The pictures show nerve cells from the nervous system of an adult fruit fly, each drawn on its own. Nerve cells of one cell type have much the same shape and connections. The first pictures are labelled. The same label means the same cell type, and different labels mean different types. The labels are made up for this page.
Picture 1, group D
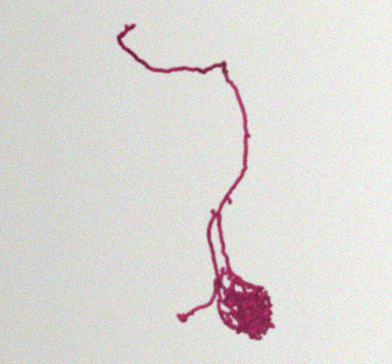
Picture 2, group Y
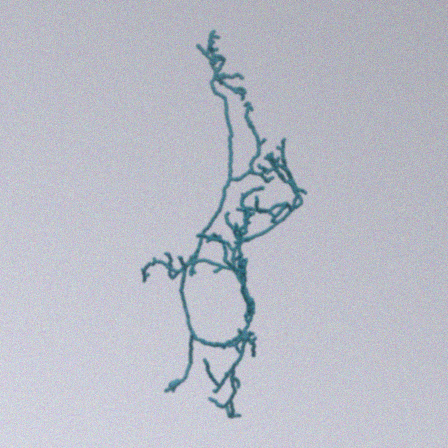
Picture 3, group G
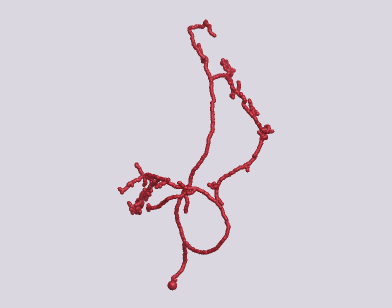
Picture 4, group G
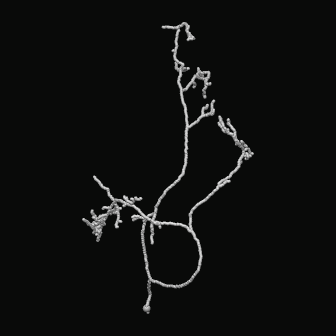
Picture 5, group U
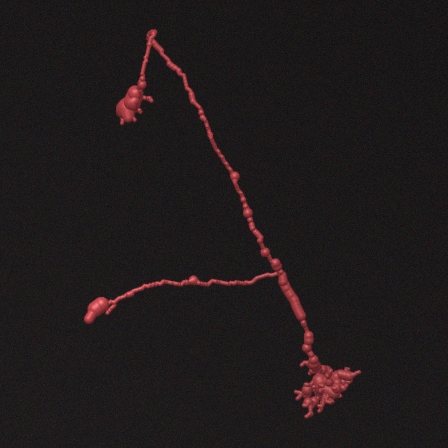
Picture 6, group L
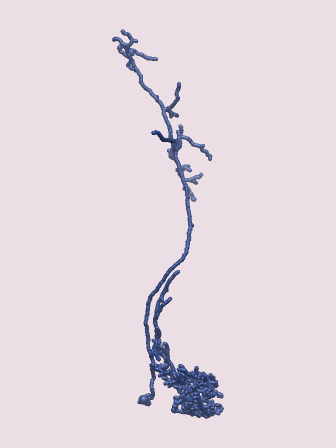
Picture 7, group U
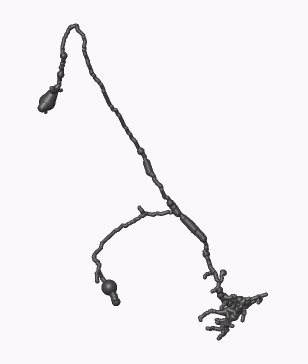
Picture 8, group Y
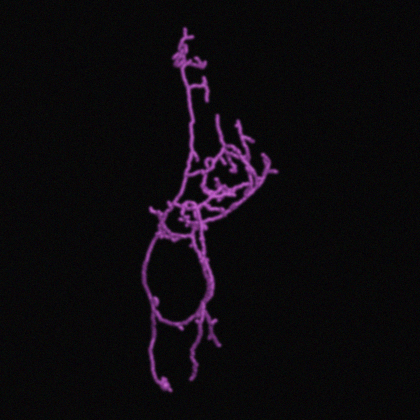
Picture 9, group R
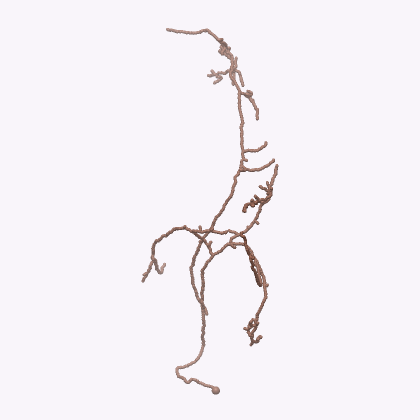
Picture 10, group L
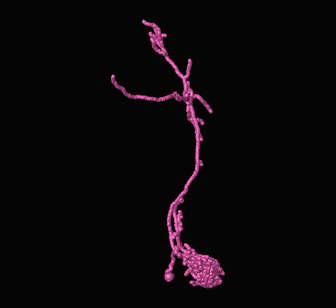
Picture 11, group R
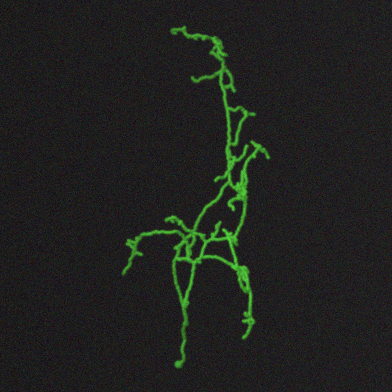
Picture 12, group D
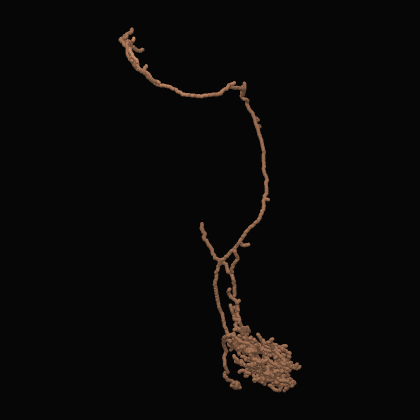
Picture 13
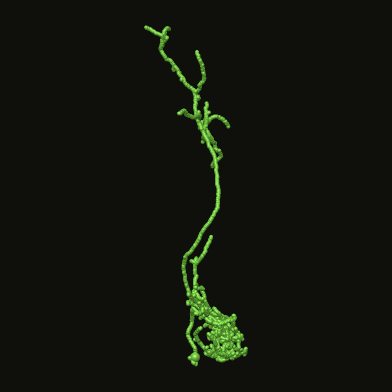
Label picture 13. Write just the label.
group L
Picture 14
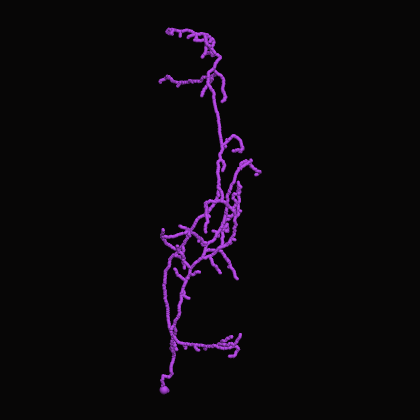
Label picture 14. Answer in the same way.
group R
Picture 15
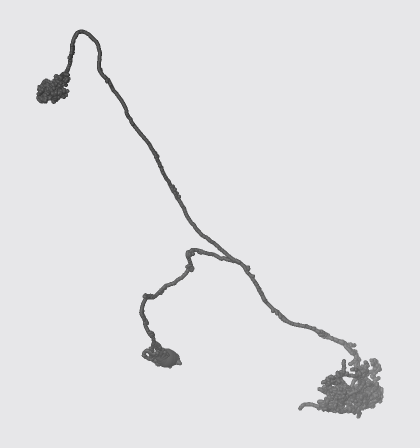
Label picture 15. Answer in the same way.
group U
